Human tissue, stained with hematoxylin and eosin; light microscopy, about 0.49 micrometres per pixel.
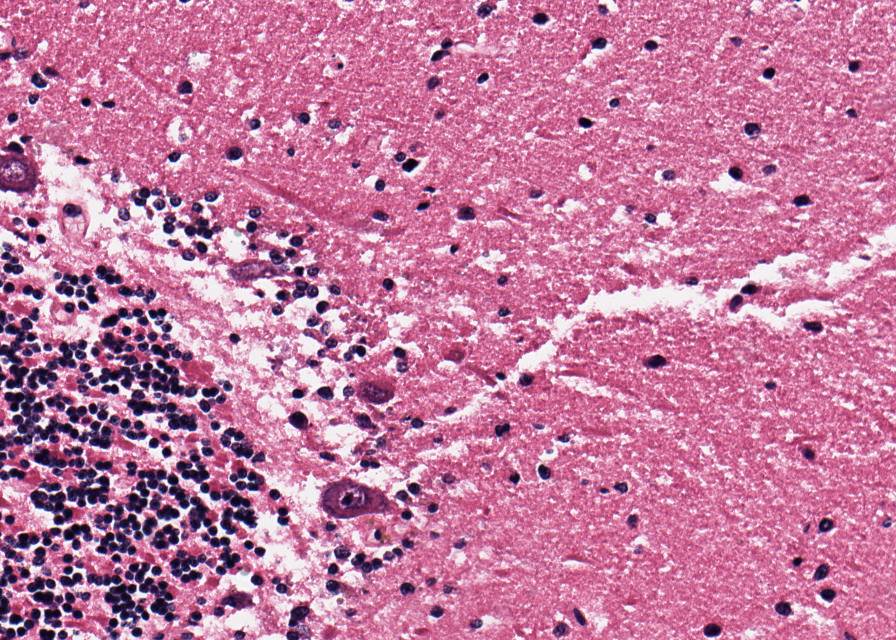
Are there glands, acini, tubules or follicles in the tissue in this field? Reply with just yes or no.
No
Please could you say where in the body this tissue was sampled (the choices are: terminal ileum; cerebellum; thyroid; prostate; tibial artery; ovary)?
cerebellum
